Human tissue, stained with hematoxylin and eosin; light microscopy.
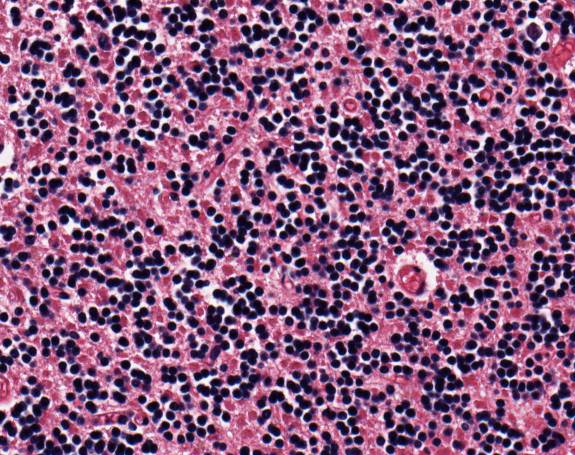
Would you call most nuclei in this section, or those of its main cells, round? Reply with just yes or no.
Yes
